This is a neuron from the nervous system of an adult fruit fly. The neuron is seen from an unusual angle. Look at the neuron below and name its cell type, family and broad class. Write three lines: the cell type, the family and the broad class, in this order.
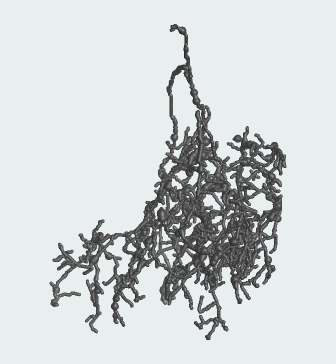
AVLP104
hemilineage VLPl&p2_lateral
central-brain intrinsic neuron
